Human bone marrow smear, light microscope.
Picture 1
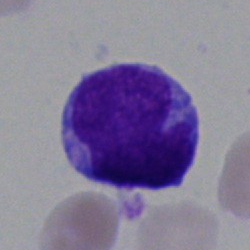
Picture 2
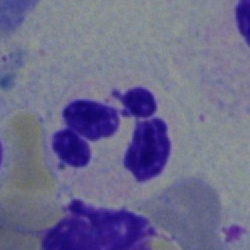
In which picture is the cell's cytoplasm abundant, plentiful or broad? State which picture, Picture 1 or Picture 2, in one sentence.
There is broad cytoplasm around the nucleus of the cell in picture 2.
